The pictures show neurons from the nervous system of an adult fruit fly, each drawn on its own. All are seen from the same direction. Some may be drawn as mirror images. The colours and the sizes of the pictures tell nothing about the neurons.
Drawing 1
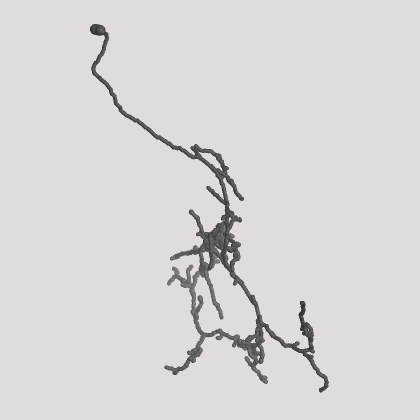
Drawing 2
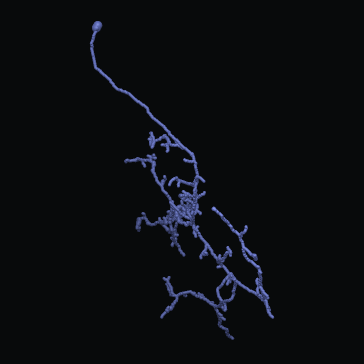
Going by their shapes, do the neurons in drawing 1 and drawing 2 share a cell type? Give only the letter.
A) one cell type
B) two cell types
A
